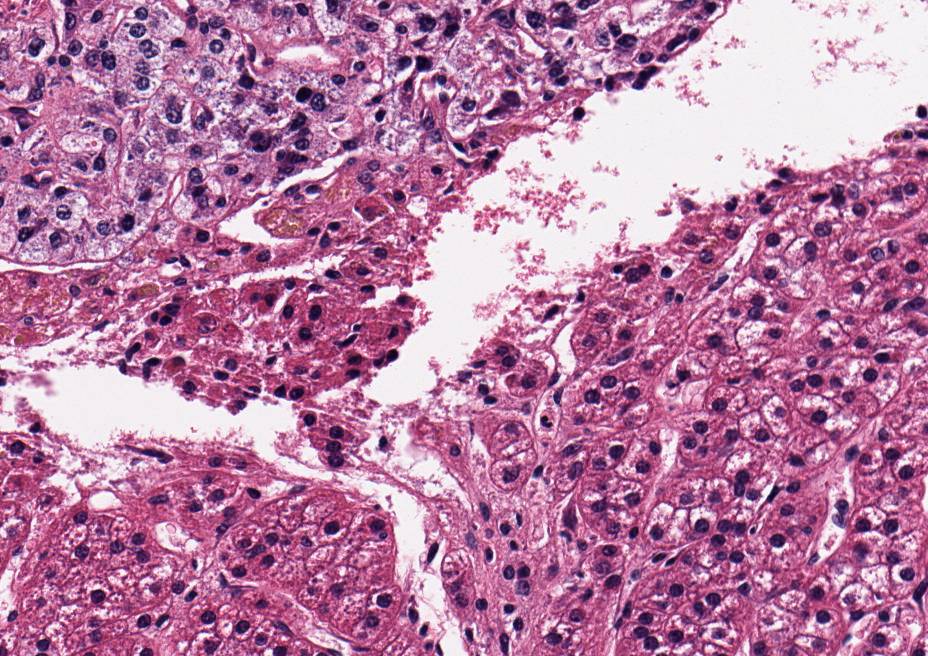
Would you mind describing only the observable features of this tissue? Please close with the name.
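Cells in nests and cords; septa thin, delicate, little stroma. Nuclei mostly round, central; nucleolus visible in many. Golden-brown granular pigment within cells, left-centre. Thin-walled vascular channels, lined by flattened elongated nuclei, run between nests. Tissue: adrenal gland.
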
